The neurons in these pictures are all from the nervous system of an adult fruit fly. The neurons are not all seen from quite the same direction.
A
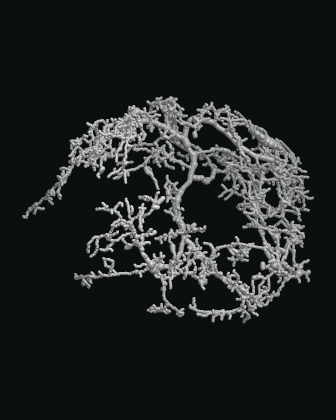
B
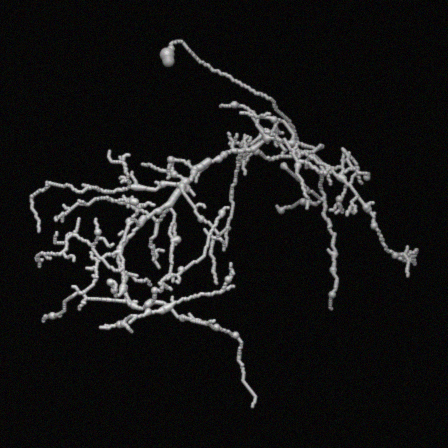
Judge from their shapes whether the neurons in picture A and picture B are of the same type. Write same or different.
different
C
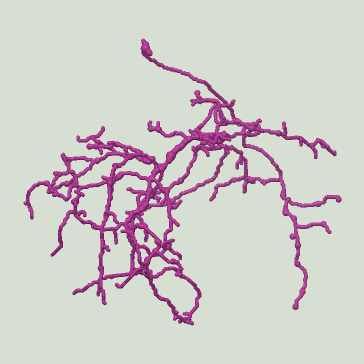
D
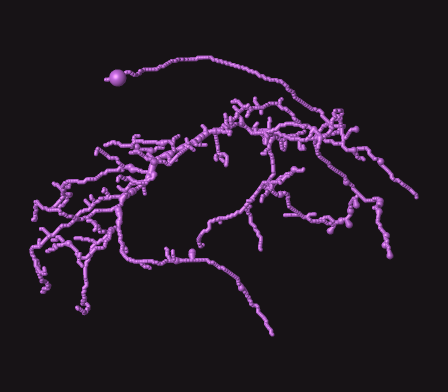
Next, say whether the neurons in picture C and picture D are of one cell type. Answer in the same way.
same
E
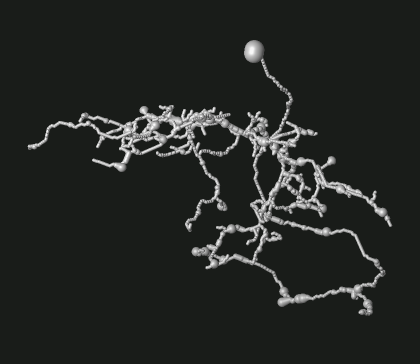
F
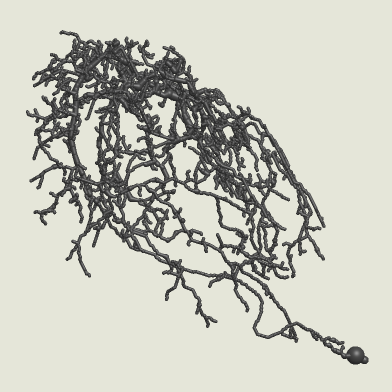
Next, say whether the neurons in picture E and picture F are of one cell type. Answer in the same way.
different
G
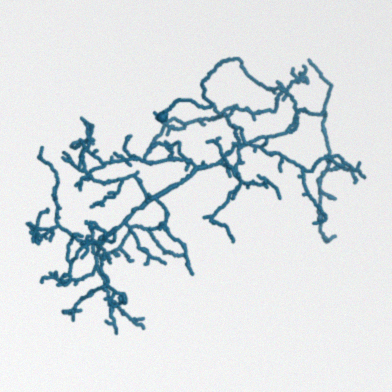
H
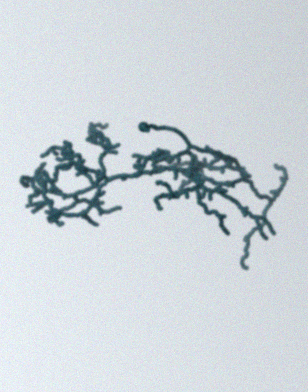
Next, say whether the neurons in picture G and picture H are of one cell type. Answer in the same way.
same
